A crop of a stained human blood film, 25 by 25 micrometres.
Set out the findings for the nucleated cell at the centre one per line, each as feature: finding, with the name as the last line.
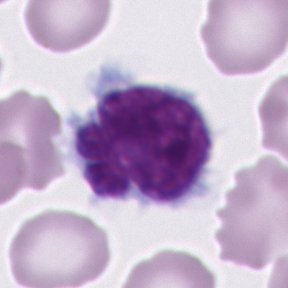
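Cytoplasm: scant, pale blue rim around nucleus
Surface: fine, hair-like projections
Nucleus: irregular, lumpy outline, indented on left side
Nuclear size: about 12 by 10 micrometres
Nucleolus: none distinct
Name: hairy cell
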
